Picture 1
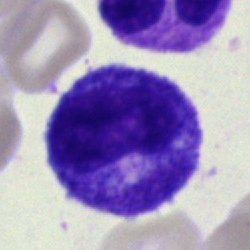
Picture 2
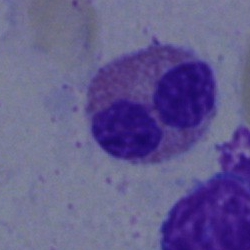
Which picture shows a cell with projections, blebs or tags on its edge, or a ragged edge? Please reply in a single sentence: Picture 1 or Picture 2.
What Picture 1 shows is a cell with a rough edge.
